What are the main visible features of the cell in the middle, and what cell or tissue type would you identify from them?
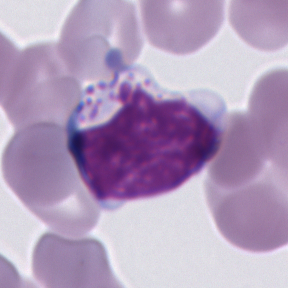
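The nucleus occupies most of the cell; the widest band of cytoplasm is at the upper left. Several small round purple dots lie in the cytoplasm along the upper left edge of the nucleus. The outline is irregular, with a small rounded bleb projecting from the upper edge and a pale cytoplasmic bulge on the right. Answer: large granular lymphocyte.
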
